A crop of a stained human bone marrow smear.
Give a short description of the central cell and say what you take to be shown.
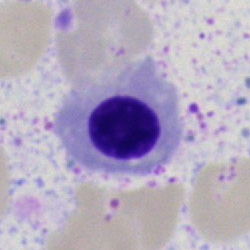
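Dense, dark purple chromatin here, and no nucleoli that I can see. The cytoplasm makes a wide rim around the nucleus, broadest above it, with no visible granules. It's an erythroblast.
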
